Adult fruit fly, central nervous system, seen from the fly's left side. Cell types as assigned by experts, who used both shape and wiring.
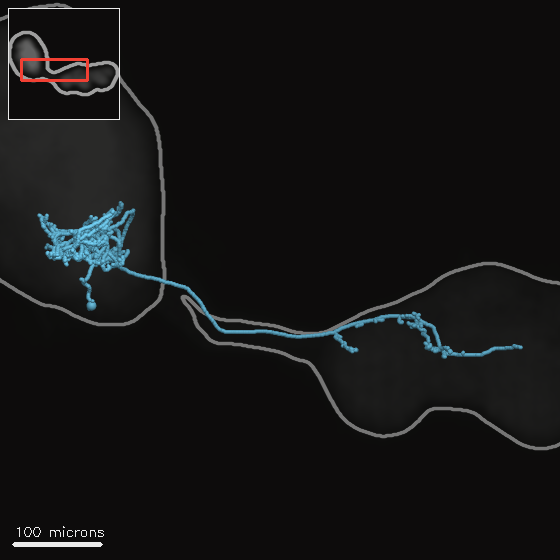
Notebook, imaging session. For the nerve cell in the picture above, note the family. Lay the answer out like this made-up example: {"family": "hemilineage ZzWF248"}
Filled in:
{"family": "hemilineage LB5"}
